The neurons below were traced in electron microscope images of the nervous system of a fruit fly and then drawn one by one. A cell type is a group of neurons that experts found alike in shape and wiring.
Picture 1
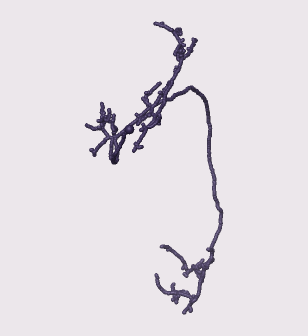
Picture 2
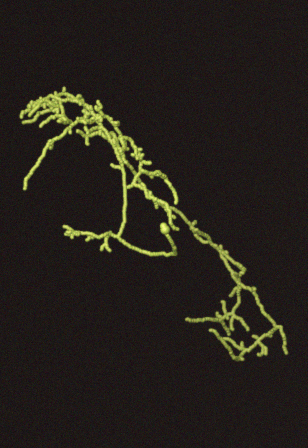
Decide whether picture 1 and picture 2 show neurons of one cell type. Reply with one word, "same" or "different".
same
